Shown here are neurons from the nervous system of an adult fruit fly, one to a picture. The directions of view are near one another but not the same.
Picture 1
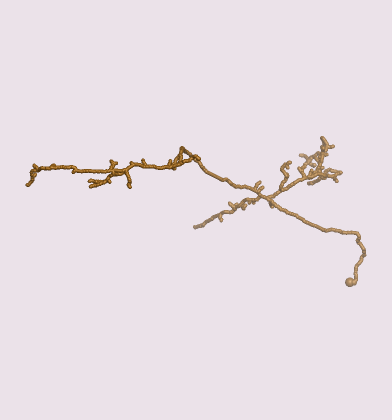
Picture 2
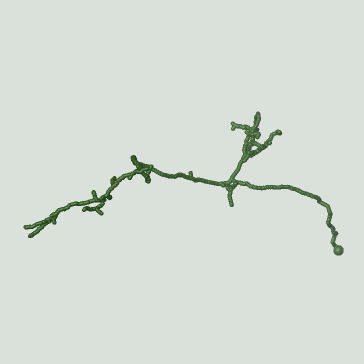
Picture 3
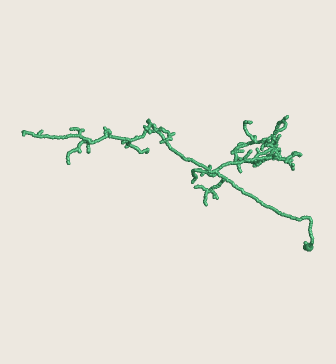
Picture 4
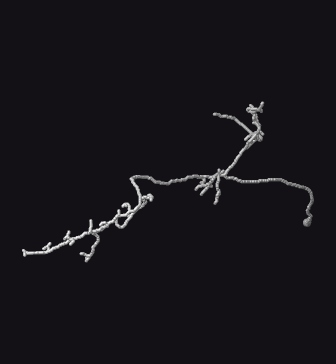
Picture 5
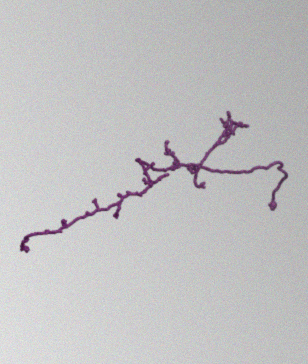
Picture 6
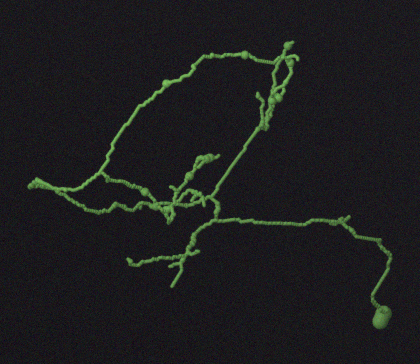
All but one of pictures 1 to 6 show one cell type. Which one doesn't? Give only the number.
6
